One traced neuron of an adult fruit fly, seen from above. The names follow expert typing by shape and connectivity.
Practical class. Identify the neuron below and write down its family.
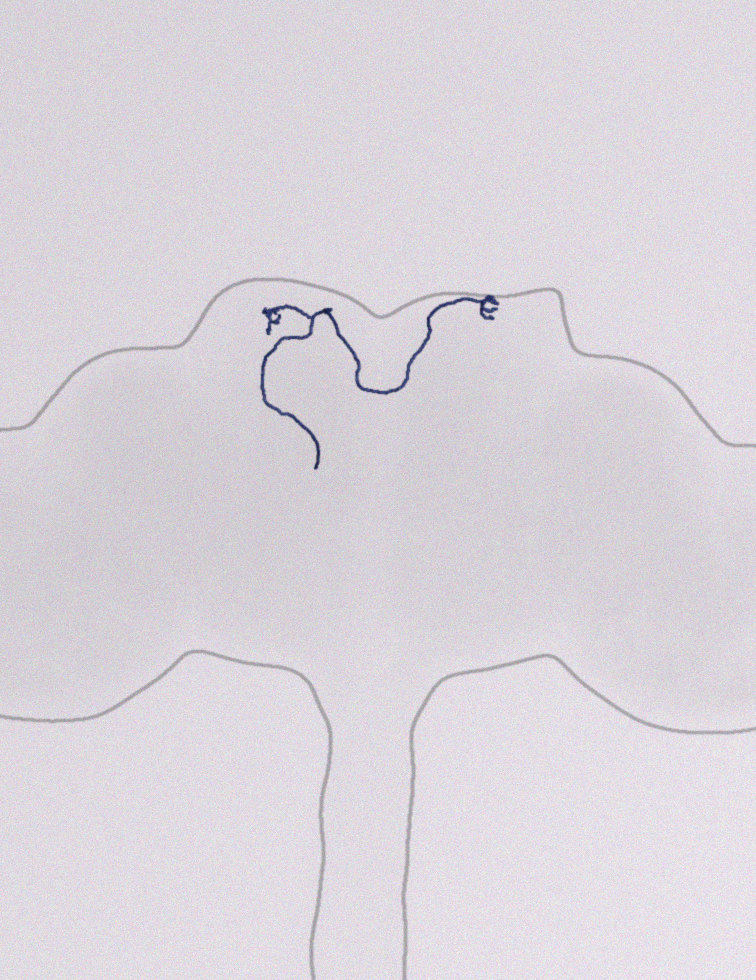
class olfactory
